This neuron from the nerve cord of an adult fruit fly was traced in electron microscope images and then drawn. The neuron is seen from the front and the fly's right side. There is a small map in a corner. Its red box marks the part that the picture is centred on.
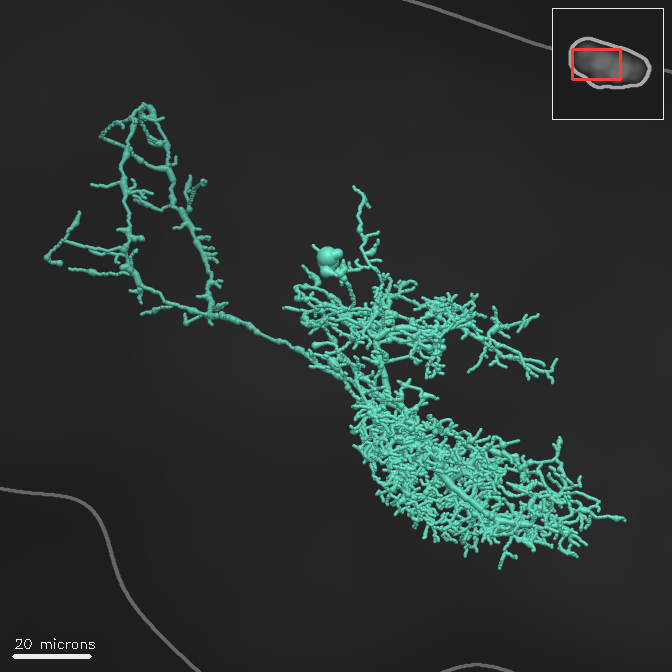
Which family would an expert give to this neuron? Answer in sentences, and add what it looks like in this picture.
The family is hemilineage 17A. Its broad class is nerve-cord intrinsic neuron. By the scale bar it is about 150 microns wide in this view. The picture shows more than a hundred branch ends.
